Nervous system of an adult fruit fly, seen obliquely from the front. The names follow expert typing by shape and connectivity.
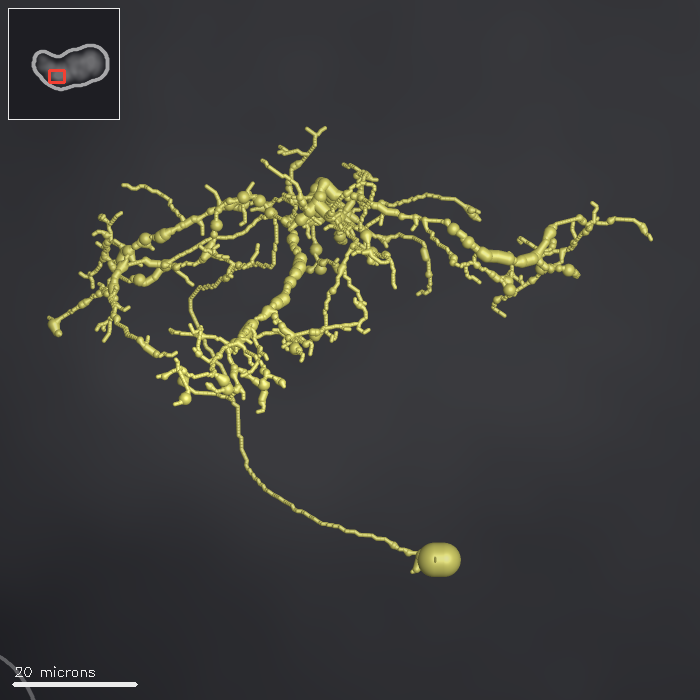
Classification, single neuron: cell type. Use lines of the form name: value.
cell type: IN00A063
